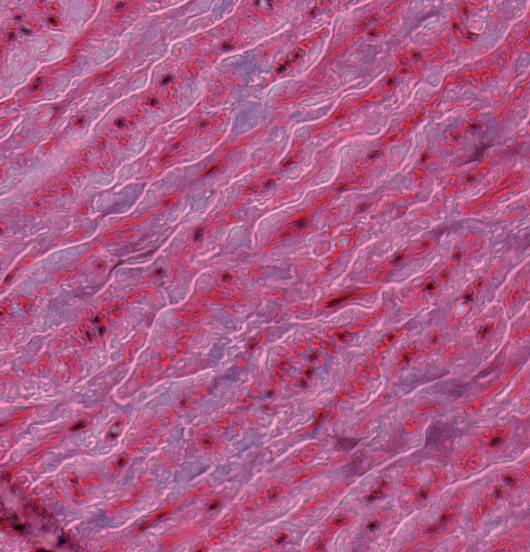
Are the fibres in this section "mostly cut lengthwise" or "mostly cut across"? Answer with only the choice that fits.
Mostly cut lengthwise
